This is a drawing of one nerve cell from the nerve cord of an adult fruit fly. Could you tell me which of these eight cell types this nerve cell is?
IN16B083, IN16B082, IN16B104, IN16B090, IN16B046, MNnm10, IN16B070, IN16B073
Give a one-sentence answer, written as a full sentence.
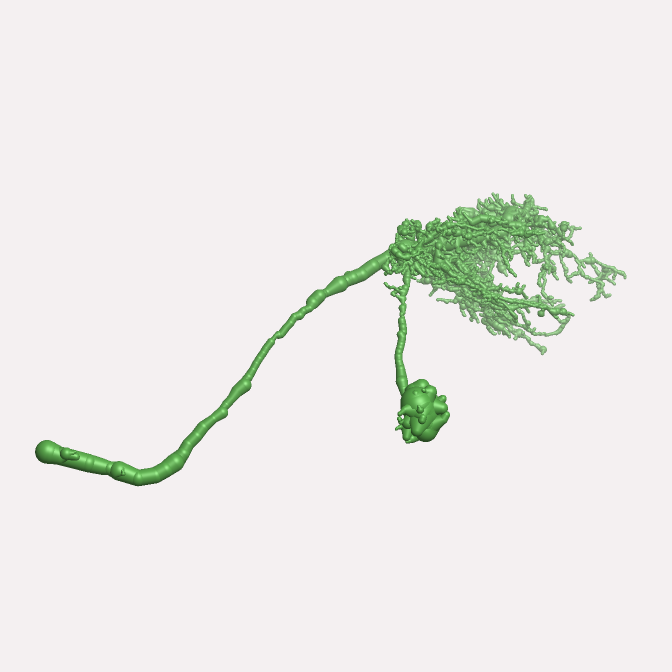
It is the cell type MNnm10 to which this nerve cell belongs.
